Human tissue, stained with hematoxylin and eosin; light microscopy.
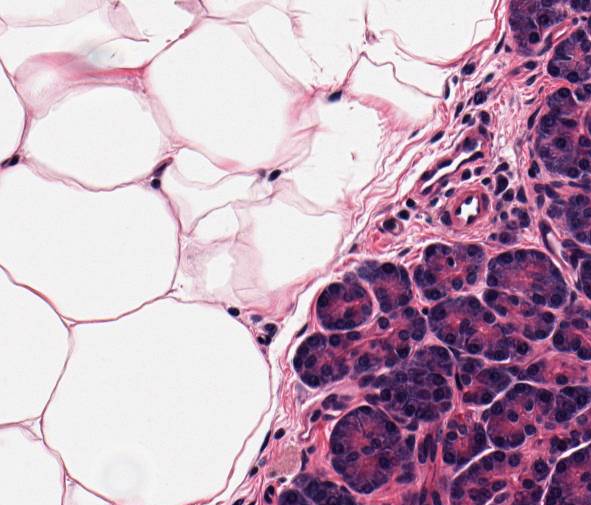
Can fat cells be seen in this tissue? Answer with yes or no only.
Yes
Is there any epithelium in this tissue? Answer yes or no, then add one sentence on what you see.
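Yes. A small duct with an open round lumen lined by cuboidal cells lies near the top of the glandular area, right of centre.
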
